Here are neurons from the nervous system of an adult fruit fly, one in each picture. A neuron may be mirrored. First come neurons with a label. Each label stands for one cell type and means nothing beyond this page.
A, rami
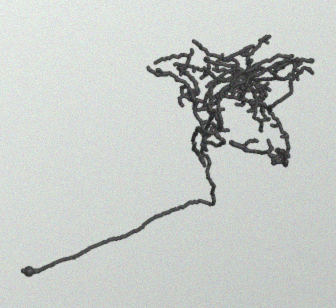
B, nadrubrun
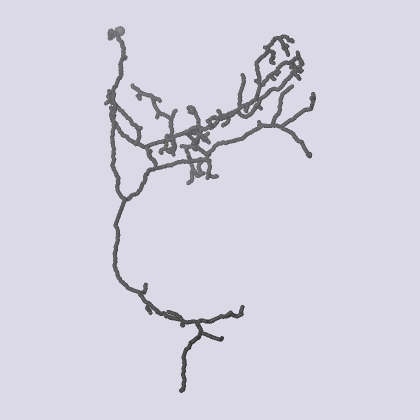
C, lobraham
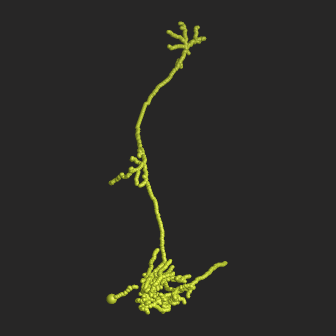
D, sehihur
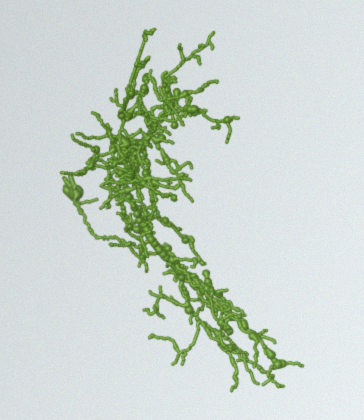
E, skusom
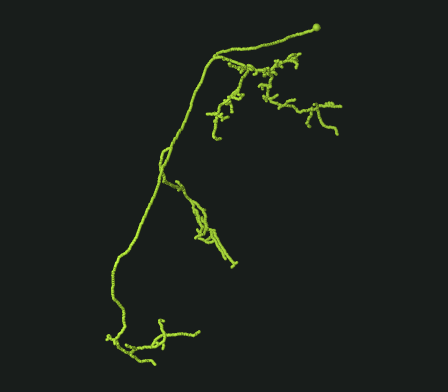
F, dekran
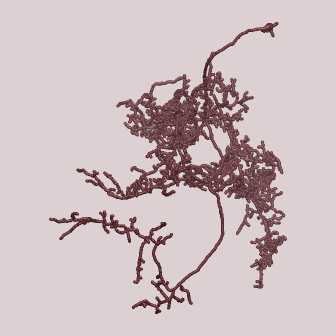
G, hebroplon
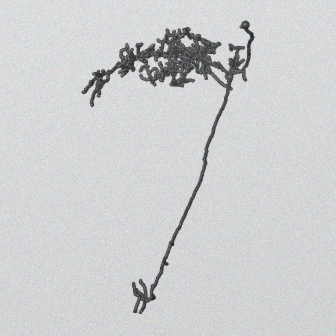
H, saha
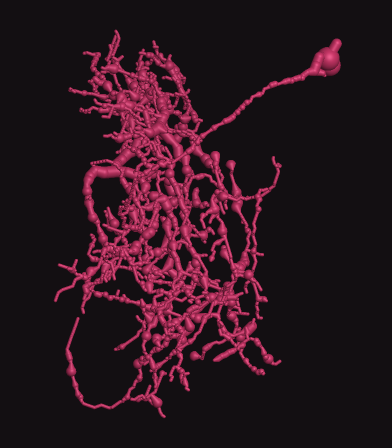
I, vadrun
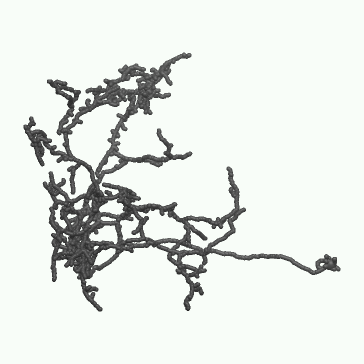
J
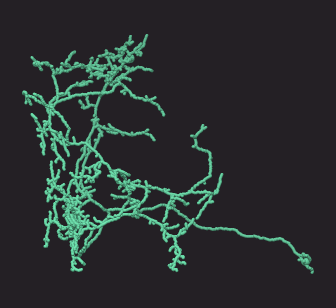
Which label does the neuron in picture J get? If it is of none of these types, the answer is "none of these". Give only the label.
vadrun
